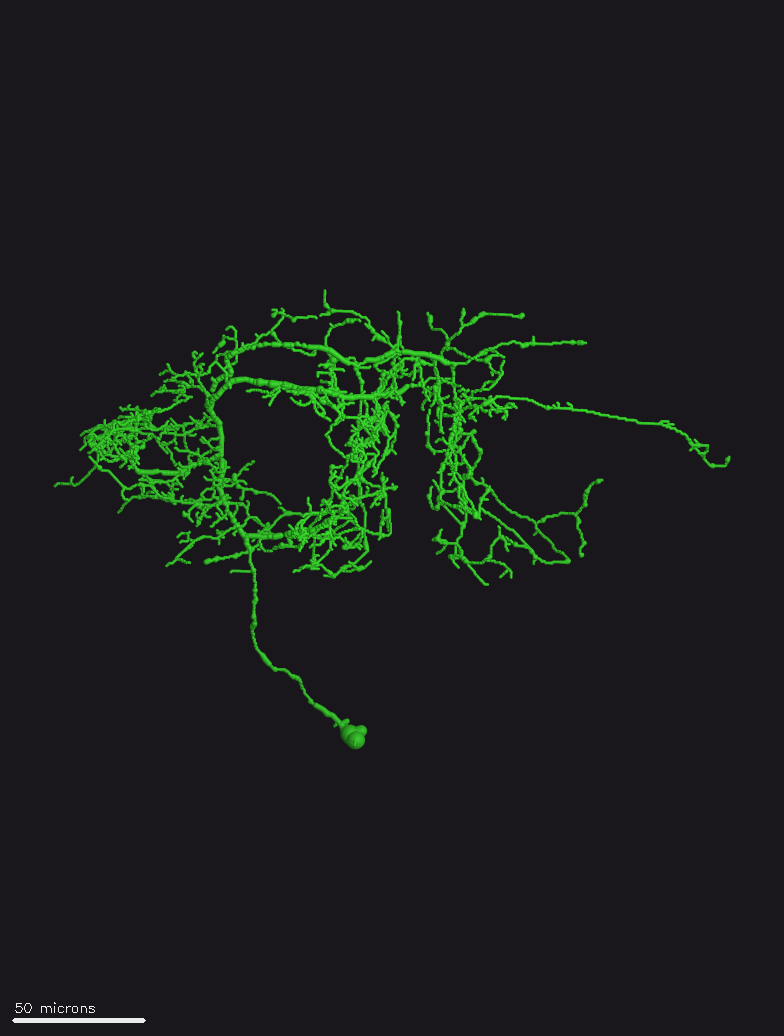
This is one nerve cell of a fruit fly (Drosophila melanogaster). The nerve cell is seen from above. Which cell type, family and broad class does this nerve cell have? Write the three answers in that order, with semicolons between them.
pC1x_d; hemilineage DM4_dorsal; central-brain intrinsic neuron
